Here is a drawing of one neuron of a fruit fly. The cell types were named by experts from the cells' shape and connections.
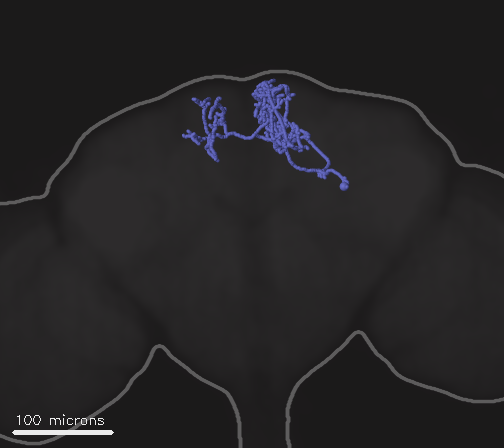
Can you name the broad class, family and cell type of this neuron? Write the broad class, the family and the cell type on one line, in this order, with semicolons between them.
central-brain intrinsic neuron; hemilineage CREl1; CRE070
